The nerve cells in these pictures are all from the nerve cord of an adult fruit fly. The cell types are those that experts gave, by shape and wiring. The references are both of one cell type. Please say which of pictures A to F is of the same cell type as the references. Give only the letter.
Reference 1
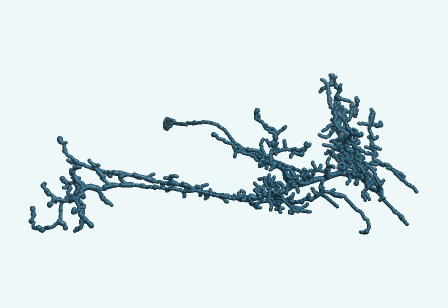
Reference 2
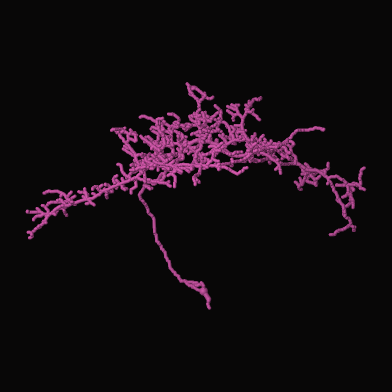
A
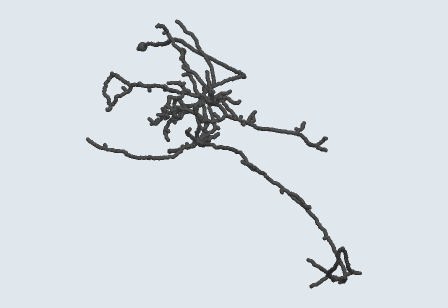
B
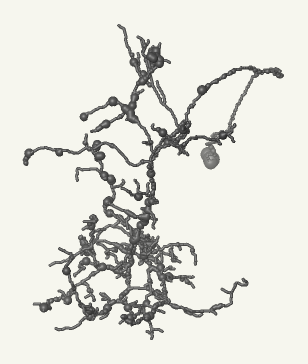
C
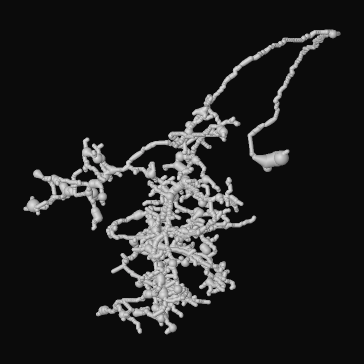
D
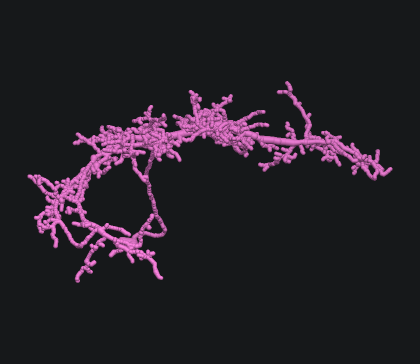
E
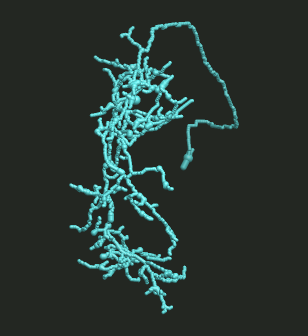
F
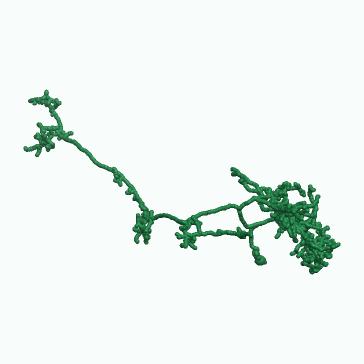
D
